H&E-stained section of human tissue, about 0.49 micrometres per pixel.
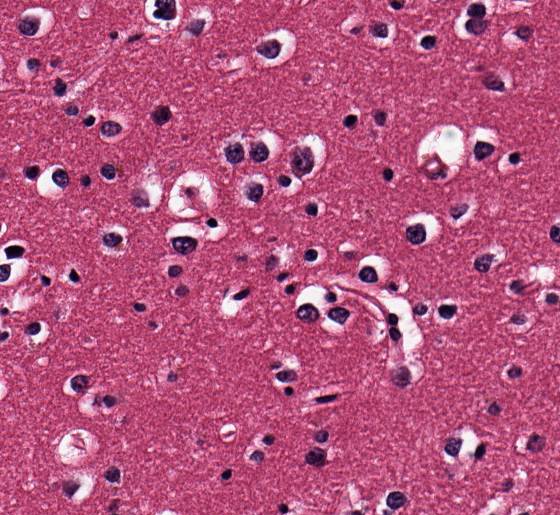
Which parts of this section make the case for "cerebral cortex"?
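So, this is cerebral cortex, and the background throughout is a finely fibrillary, pink neuropil. Cells lie singly and in small loose groups, never forming glands, tubules or other organised units. Many nuclei sit in clear, empty-looking perinuclear halos. Most nuclei are small, round and darkly stained.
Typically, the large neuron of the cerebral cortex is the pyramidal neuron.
Being small, most nuclei here don't go with that large cell.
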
